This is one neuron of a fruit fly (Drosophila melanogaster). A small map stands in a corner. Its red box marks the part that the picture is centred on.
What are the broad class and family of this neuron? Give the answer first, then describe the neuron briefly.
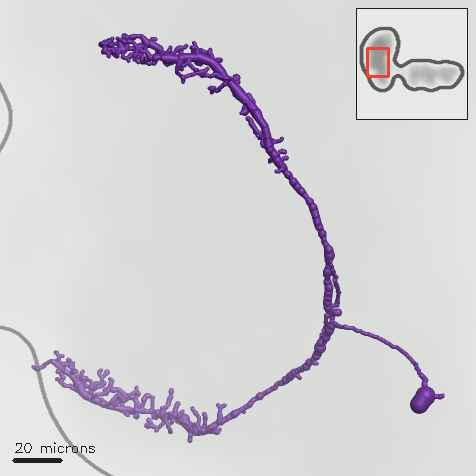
Its broad class is central-brain intrinsic neuron. The family is hemilineage LB0. The cell body can be seen at the lower right of the picture. By the scale bar it is about 180 microns wide in this view. Dozens of branch ends can be seen.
